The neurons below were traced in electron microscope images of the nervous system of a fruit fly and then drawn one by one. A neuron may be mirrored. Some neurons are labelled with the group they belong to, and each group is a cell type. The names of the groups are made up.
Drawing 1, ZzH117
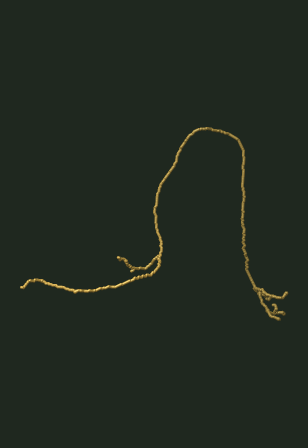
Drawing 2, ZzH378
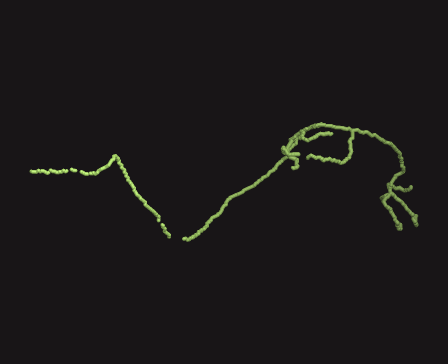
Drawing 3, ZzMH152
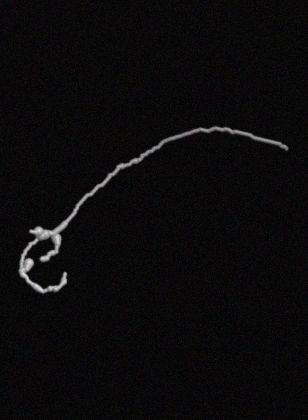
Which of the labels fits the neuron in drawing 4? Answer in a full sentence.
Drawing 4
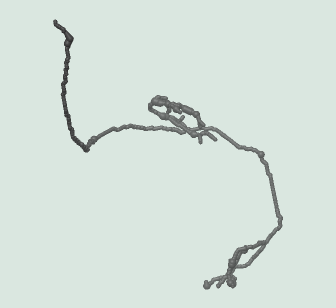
It belongs to ZzH378.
